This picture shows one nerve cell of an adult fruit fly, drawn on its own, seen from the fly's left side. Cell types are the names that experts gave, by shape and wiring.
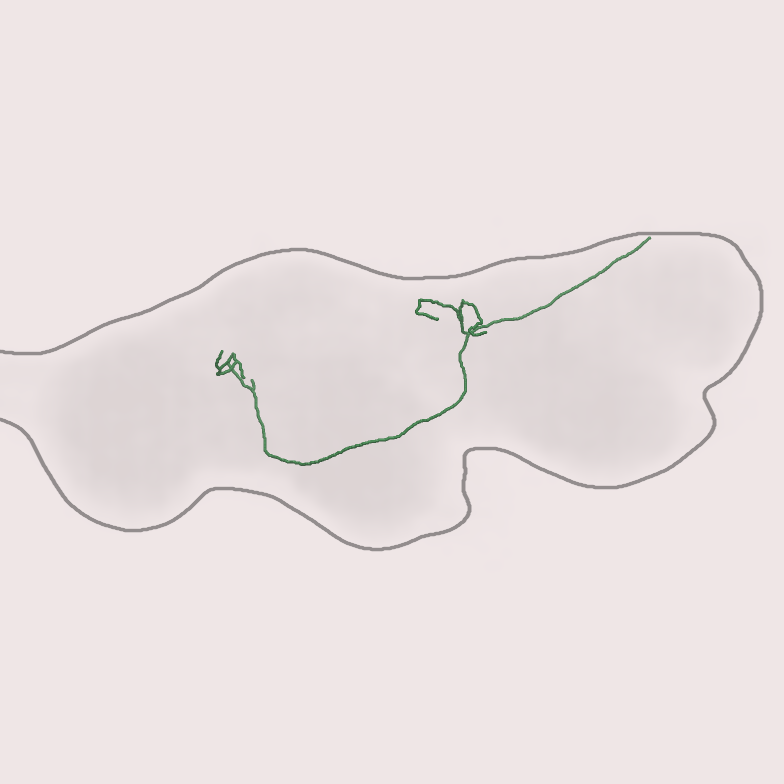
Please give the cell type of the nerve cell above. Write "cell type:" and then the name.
cell type: SNpp21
